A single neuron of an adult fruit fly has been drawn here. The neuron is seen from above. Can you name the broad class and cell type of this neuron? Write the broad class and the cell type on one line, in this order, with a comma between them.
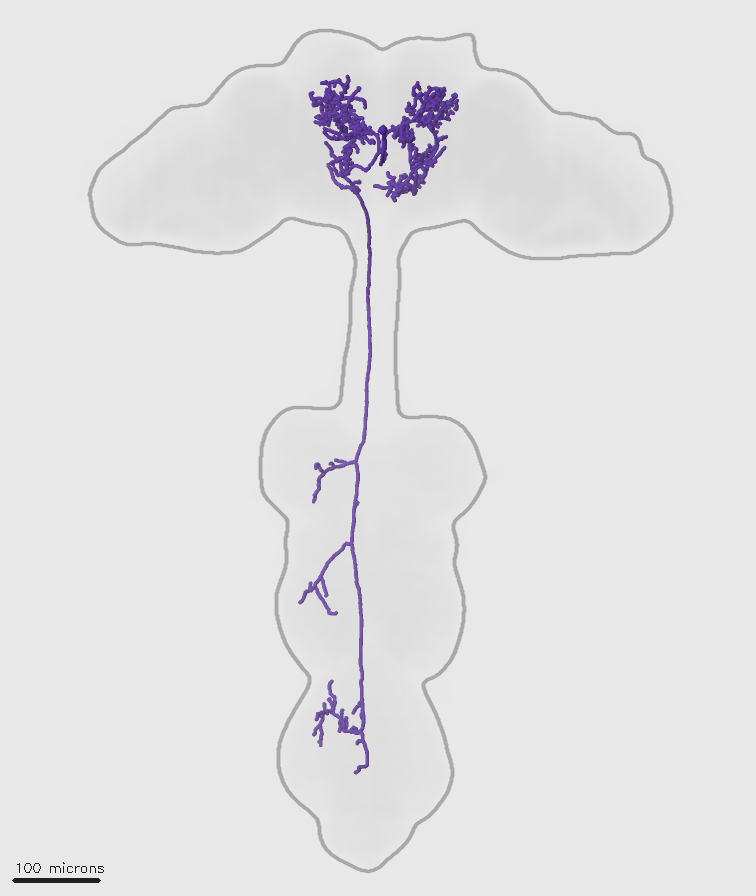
descending neuron, MDN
